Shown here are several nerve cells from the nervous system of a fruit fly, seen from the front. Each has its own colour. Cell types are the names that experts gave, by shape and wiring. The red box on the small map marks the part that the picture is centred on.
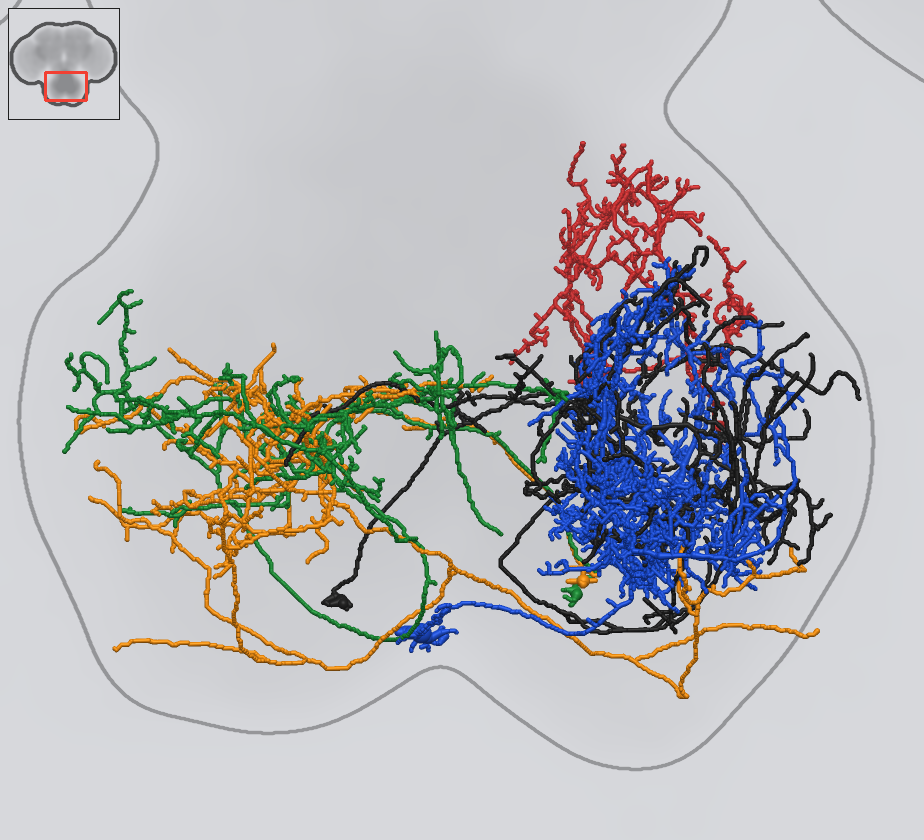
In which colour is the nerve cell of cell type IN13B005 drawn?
blue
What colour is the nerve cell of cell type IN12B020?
black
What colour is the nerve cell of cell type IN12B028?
green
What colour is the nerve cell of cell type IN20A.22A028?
red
